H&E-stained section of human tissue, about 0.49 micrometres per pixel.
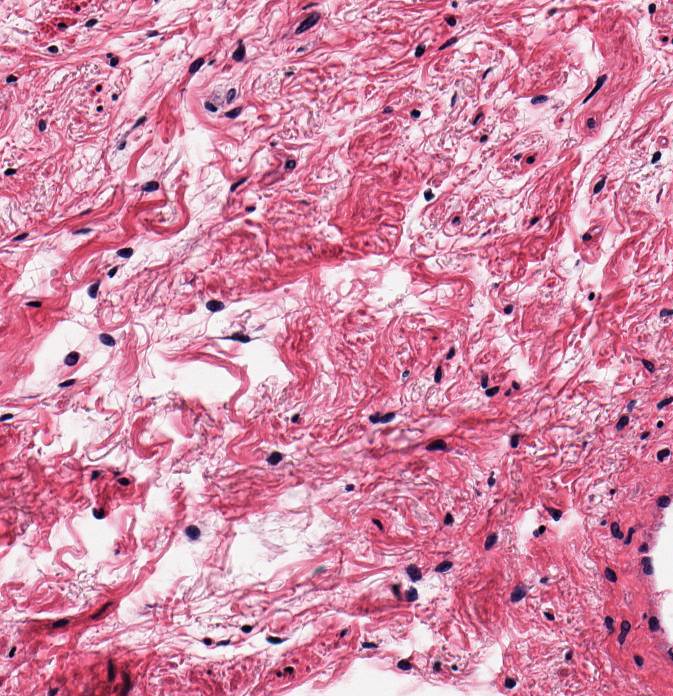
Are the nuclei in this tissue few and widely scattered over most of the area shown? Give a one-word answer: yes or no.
Yes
